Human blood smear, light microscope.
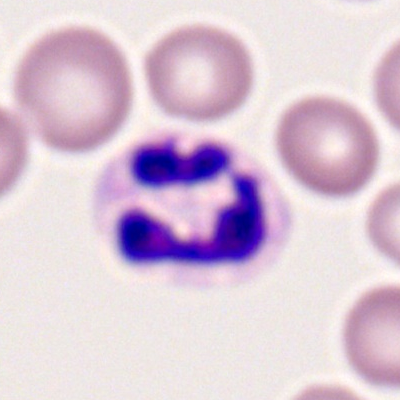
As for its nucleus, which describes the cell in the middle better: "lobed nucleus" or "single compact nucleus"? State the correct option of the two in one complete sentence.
The nucleus of this cell is divided into two or more lobes.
